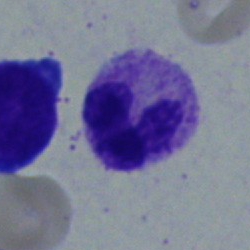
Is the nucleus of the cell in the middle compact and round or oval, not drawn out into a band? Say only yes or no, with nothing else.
No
